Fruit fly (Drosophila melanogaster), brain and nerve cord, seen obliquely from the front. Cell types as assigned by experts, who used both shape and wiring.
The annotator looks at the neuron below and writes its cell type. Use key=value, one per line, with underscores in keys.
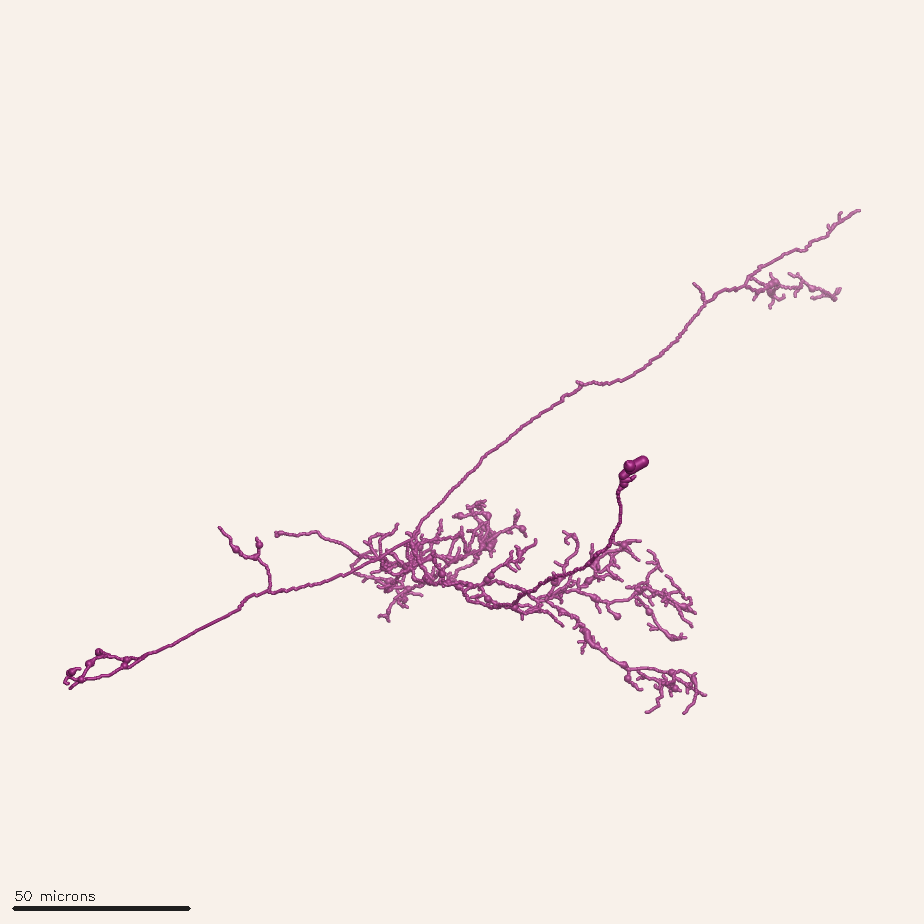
cell_type=IN09B043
